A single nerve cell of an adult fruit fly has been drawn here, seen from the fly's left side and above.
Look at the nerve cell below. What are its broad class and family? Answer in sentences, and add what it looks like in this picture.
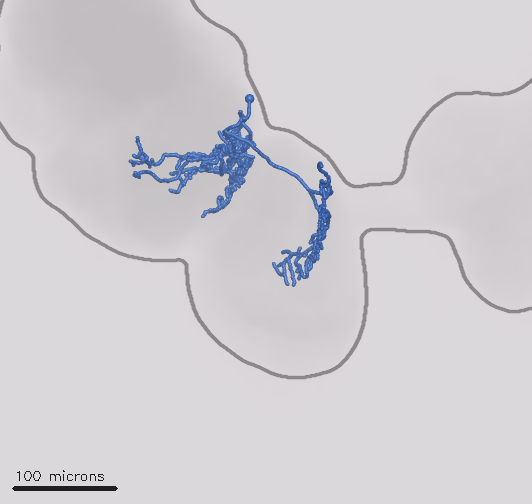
It is a visual centrifugal neuron. Its family is hemilineage VLPp&l1_posterior. Its cell body lies at the top of the picture. From left to right in the picture it spans about 200 microns.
